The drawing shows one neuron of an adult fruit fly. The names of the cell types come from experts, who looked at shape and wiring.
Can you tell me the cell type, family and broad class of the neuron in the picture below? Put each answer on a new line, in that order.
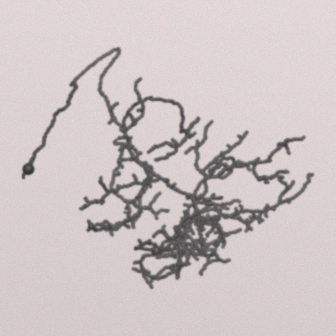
IN03A062_e
hemilineage 03A
nerve-cord intrinsic neuron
